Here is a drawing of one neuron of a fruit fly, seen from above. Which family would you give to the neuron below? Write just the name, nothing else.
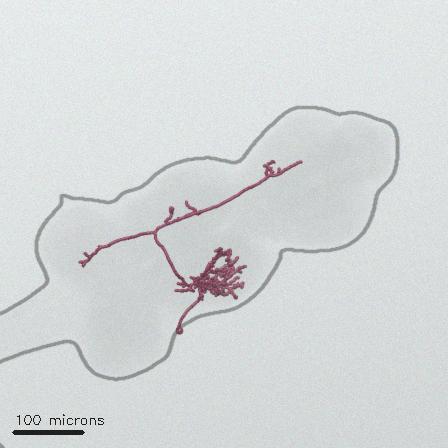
hemilineage 08B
